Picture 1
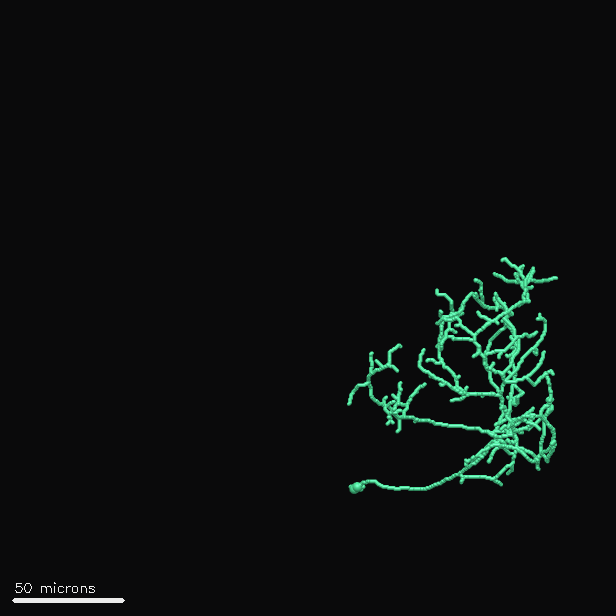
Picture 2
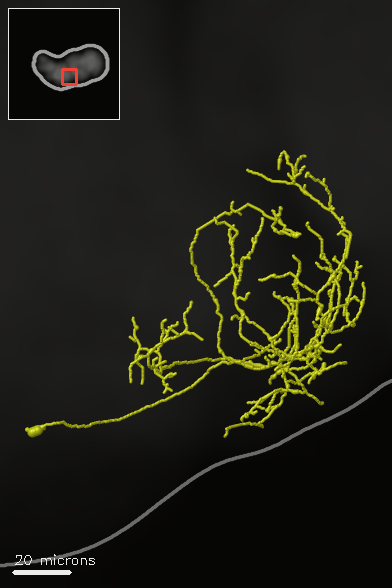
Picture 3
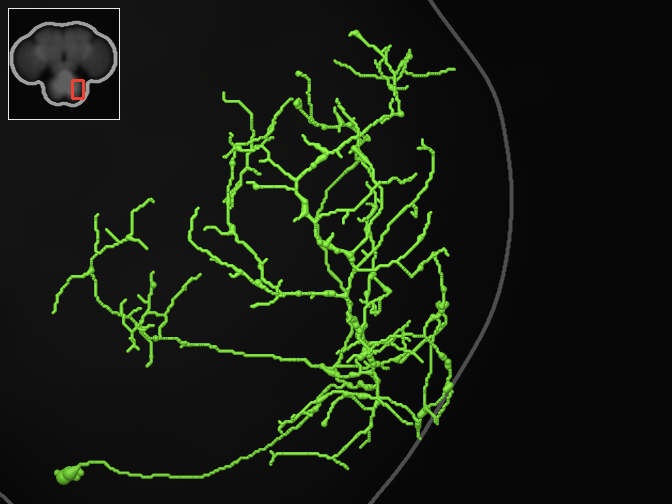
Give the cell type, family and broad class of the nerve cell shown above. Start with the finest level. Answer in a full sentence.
Type IN04B091 of hemilineage 04B, a nerve-cord intrinsic neuron.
